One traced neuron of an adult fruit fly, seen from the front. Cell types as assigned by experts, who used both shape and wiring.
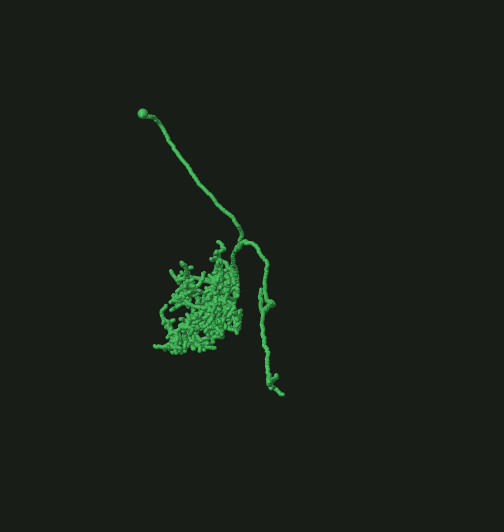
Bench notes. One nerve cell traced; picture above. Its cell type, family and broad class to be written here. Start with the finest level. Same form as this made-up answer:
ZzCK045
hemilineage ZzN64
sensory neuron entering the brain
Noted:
IN23B092
hemilineage 23B
nerve-cord intrinsic neuron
